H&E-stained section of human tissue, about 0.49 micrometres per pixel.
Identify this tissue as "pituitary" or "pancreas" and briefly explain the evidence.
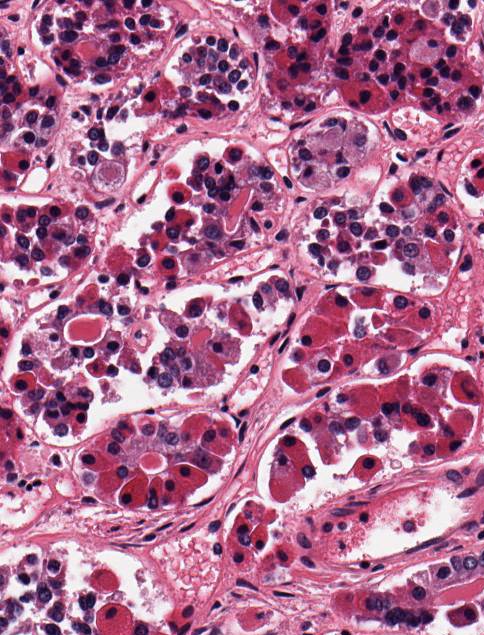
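This is pituitary. The cells are grouped in rounded nests, separated by thin pink fibrous septa, and these nests extend across the whole field.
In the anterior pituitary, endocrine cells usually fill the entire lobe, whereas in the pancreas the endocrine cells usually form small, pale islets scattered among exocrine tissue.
Many cells here also have abundant, intensely red cytoplasm, unlike pale islets. Most nest cells have one round dark nucleus; the septa hold flattened, elongated nuclei.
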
